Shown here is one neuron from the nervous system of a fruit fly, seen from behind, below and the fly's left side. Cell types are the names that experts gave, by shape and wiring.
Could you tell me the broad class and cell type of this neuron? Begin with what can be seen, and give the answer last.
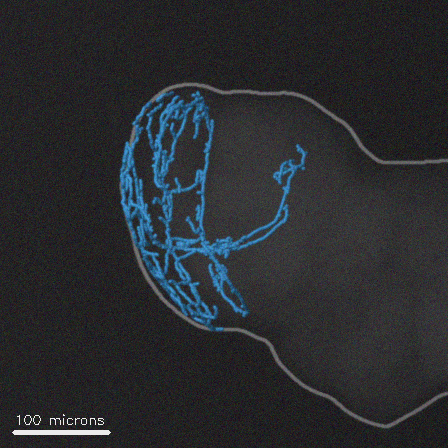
By the scale bar it is about 250 microns tall in this view. In this view it is taller than it is wide. It is a visual centrifugal neuron. It is of cell type aMe4.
